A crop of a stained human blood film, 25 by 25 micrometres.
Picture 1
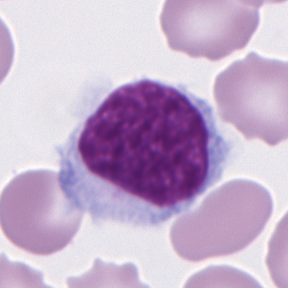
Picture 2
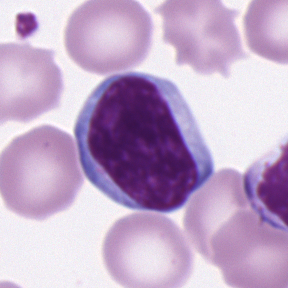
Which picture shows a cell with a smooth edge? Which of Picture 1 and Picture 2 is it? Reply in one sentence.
In picture 2, the cell has a smooth edge rather than a rough one.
